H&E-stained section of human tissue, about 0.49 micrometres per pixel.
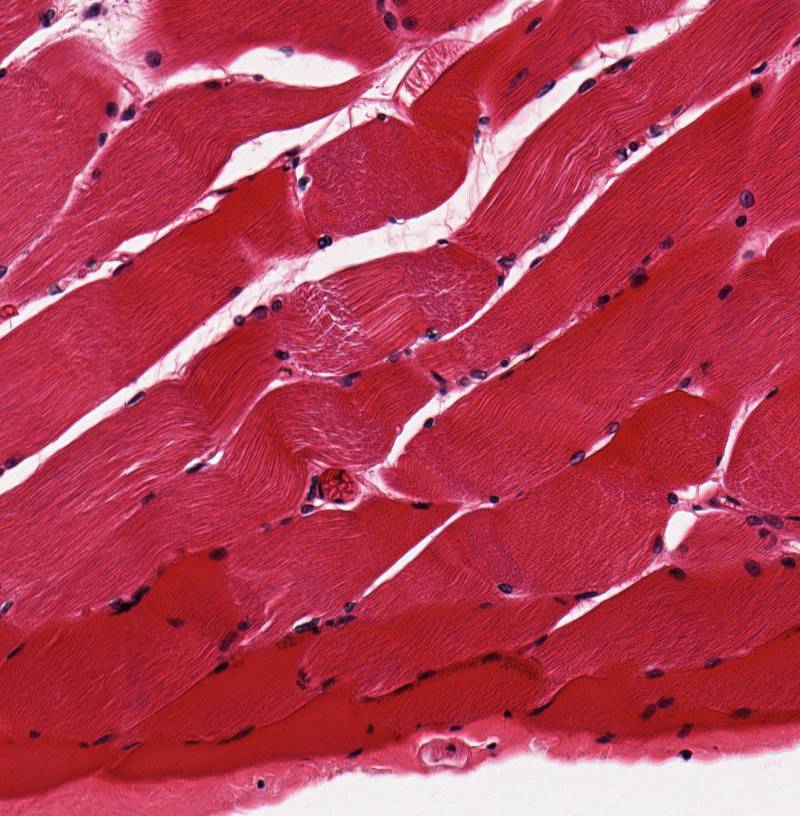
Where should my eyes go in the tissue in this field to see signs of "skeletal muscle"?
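This tissue is skeletal muscle. First, its nuclei are flattened and dark and sit at the fibre edges, not in the centres.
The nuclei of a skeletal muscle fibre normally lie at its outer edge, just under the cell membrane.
That position agrees with the name. Second, the fibre cytoplasm stains a deep, even red with eosin. Third, a small round vessel holding red blood cells lies between fibres near the centre of the field. Finally, connective tissue between the fibres is scant: thin strands and a few small nuclei.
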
